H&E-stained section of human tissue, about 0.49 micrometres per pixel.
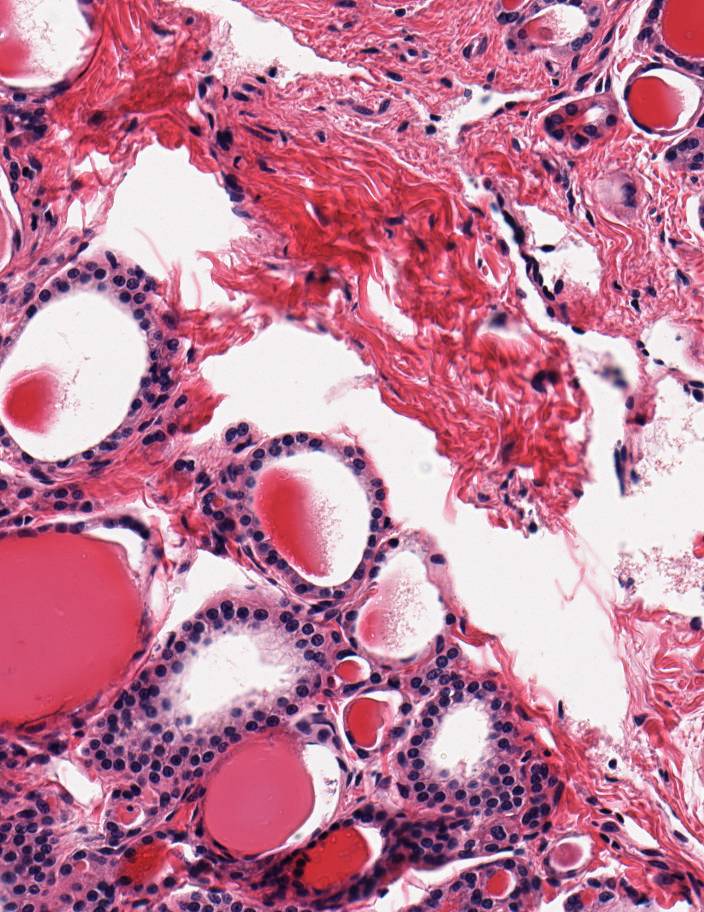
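Thyroid, as I read this field: closely packed round follicles fill the lower left, and fibrous stroma takes up the upper right. The follicles range widely in size, from small to large. Most lumens seem to hold homogeneous, glassy pink colloid. The follicular cells' nuclei look round, dark and uniform.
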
